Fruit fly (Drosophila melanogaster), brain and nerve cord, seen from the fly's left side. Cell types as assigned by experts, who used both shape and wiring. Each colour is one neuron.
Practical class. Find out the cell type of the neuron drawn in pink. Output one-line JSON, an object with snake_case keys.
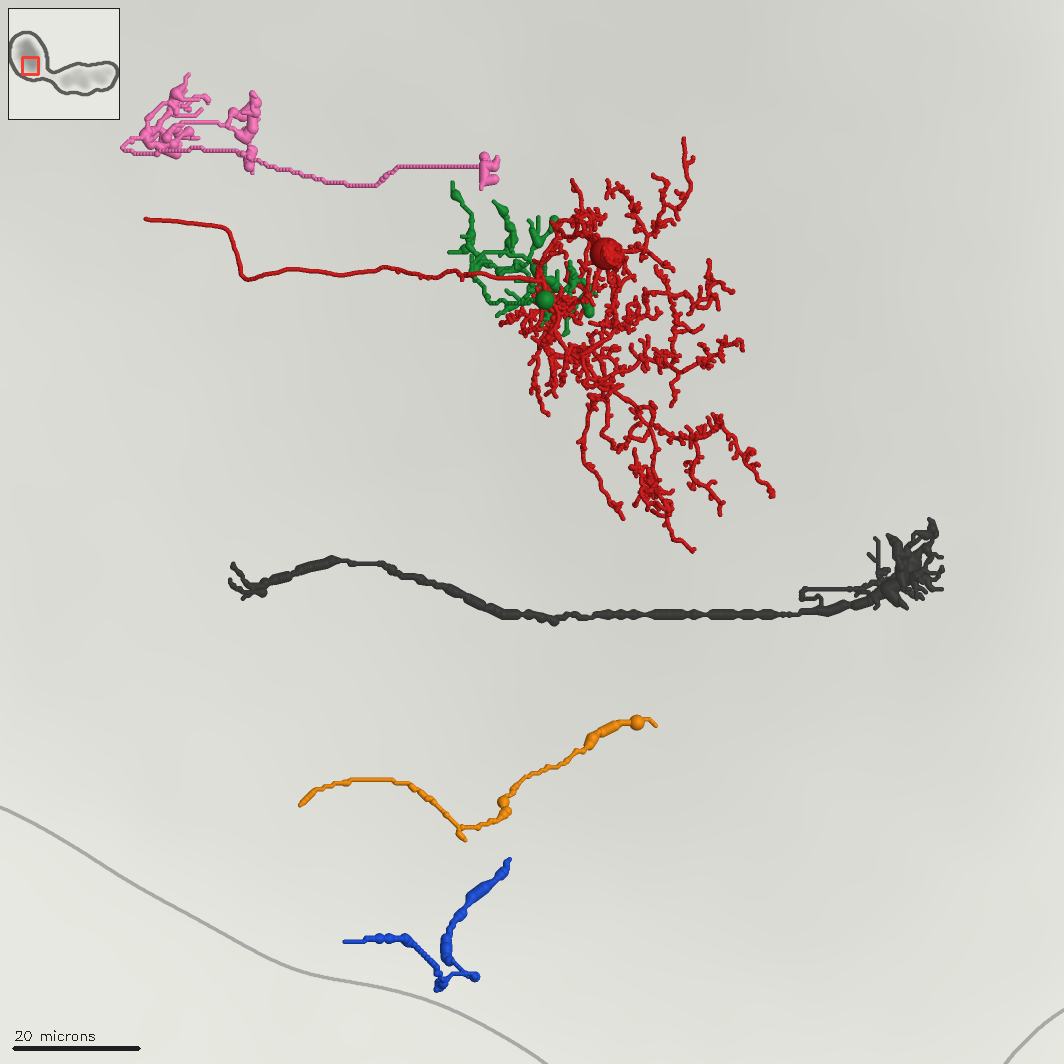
{"cell_type": "L5"}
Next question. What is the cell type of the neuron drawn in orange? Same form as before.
{"cell_type": "R7y"}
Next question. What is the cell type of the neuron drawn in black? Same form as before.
{"cell_type": "T1"}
